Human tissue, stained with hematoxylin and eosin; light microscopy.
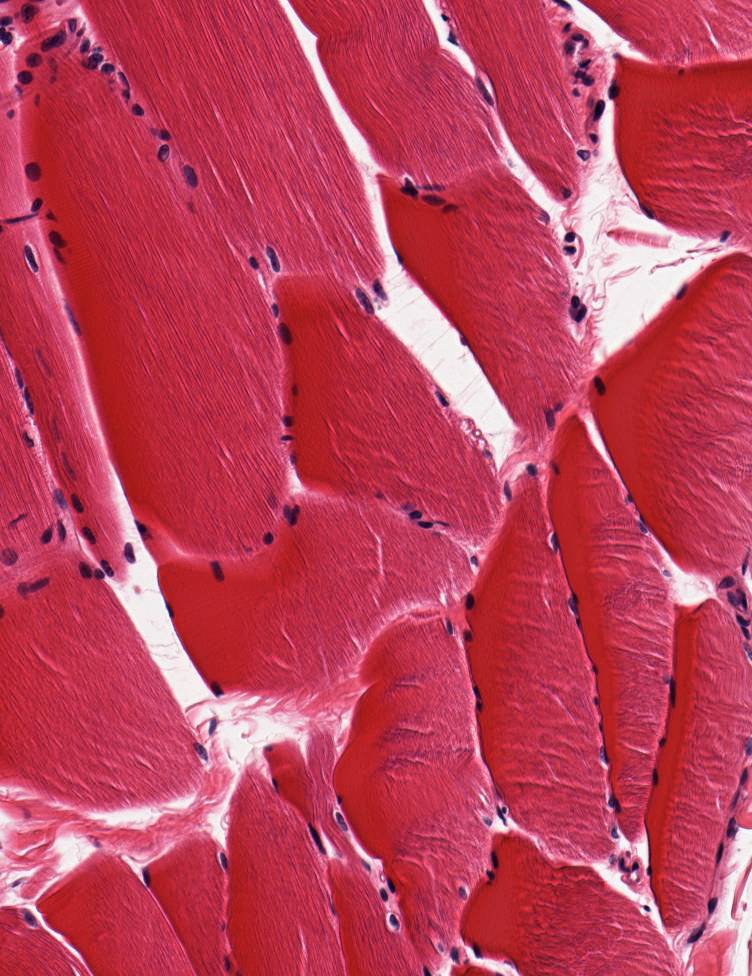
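Skeletal muscle. Following the fibres along, the nuclei keep to their edges, just beneath the surface. They are small and dark, some flattened and others oval. The fibre cytoplasm stains deeply eosinophilic, and fine lines run down the length of each fibre. Thin, pale, loose connective tissue sits between the fibres and widens into broader strands in the centre and at lower left.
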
